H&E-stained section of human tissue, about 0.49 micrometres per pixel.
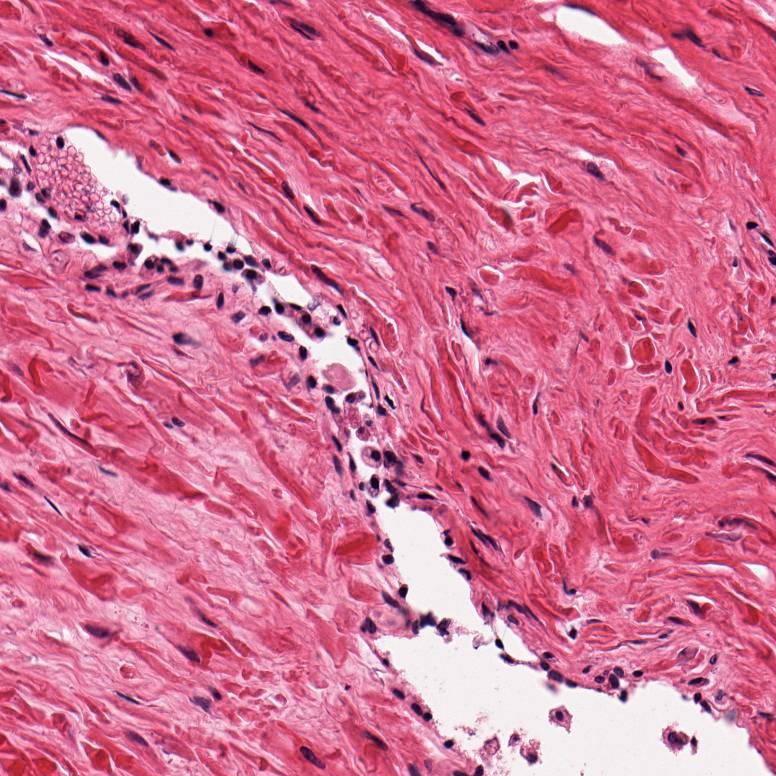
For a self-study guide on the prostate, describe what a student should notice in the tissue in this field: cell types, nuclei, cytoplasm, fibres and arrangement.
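Follow the narrow, irregular empty cleft running diagonally from upper left to lower centre. Among the fibres, the nuclei are sparse, small, dark and elongated. You will find no glands, no surface epithelium and no fat cells anywhere in this field.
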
